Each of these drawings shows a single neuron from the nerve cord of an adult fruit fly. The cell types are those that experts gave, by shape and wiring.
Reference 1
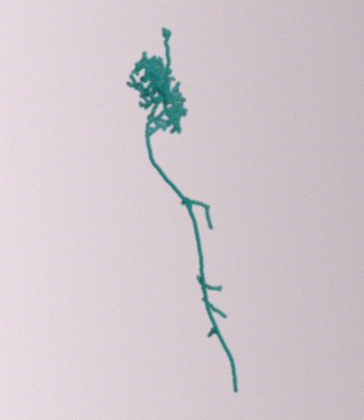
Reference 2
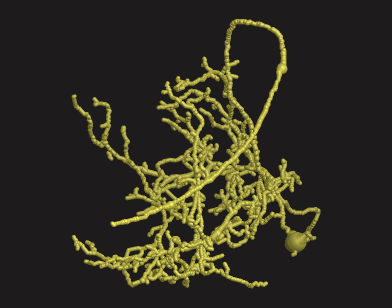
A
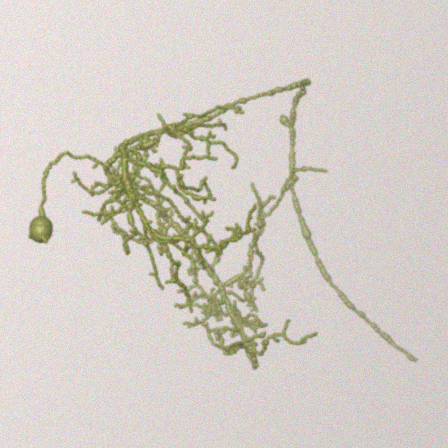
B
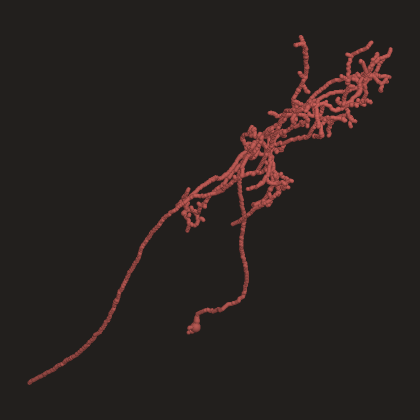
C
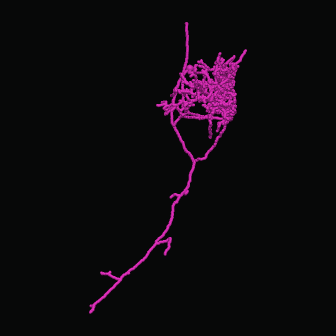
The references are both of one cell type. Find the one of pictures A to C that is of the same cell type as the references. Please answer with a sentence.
Picture A is of the same cell type.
